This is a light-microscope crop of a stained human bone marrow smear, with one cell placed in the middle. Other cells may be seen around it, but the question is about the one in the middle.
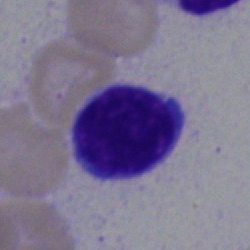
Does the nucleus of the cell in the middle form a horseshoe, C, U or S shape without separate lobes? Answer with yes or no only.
No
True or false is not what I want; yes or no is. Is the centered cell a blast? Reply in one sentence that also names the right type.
No, rather than a blast, the central cell is a lymphocyte.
